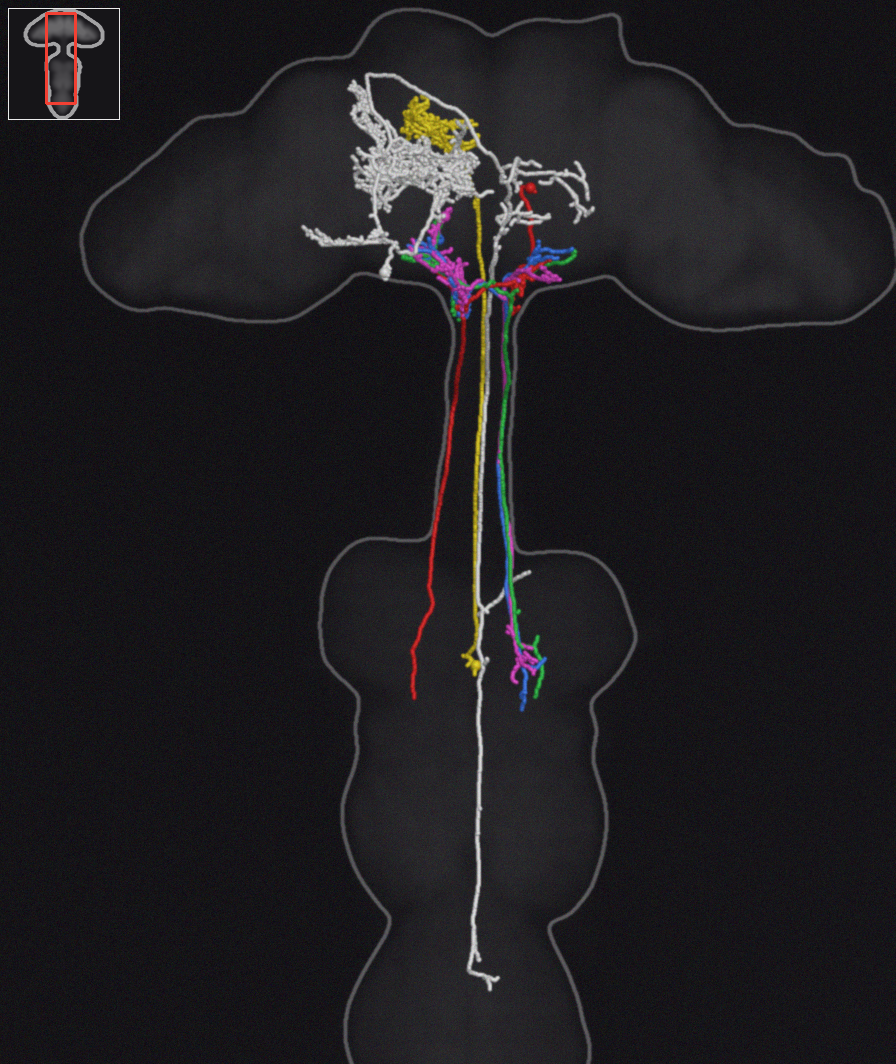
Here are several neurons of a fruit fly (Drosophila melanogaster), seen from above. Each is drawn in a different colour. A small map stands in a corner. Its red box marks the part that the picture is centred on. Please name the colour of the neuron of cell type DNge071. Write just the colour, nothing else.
green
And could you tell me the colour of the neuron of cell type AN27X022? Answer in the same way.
yellow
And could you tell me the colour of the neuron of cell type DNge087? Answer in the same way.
magenta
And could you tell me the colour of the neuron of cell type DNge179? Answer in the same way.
blue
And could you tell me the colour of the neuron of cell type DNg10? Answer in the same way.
red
